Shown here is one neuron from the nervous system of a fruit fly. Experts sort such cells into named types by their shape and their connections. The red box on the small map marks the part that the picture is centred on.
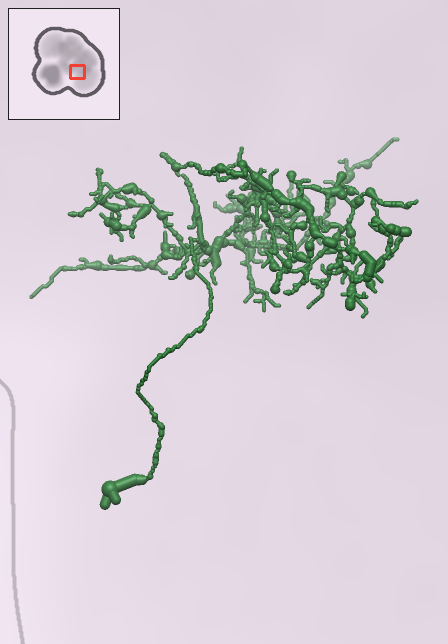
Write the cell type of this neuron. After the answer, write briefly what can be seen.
The cell type is WED056. Its broad class is central-brain intrinsic neuron. Its cell body lies at the lower left of the picture. The picture shows dozens of branch ends.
